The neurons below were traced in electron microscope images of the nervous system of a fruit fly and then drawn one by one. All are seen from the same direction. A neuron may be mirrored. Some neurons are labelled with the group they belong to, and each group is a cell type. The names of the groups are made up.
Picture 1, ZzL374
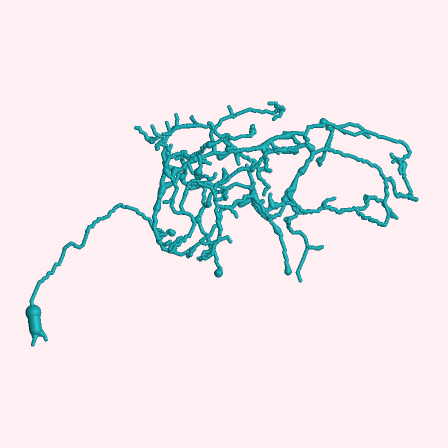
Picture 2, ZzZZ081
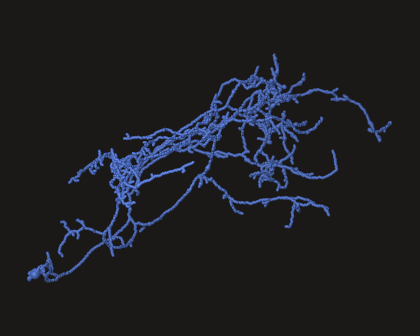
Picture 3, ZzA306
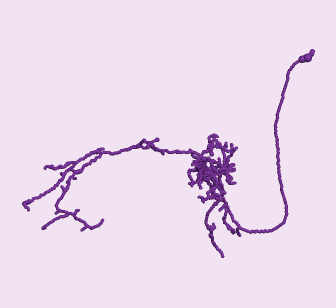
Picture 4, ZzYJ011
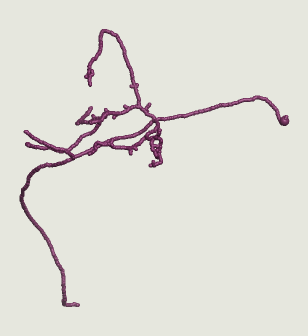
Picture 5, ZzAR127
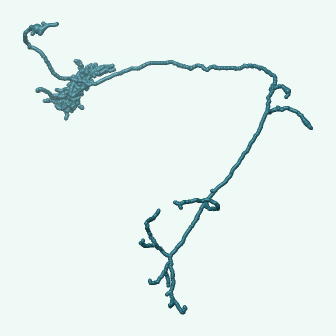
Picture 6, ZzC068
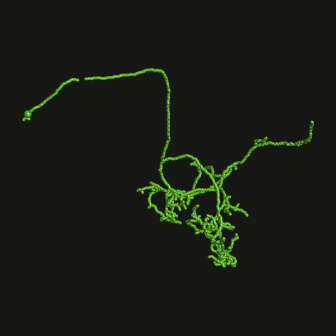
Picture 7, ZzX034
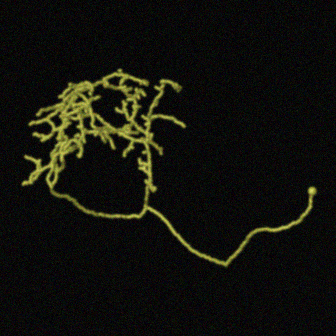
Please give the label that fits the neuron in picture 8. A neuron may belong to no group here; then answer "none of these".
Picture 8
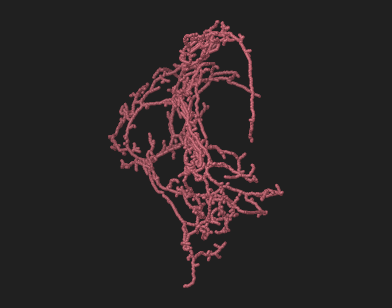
ZzZZ081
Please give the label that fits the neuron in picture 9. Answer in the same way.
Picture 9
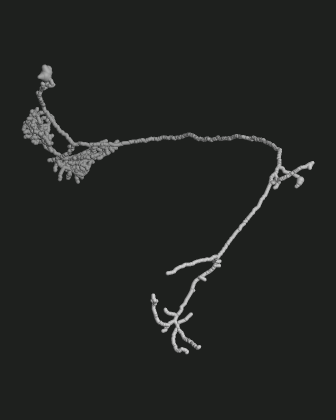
ZzAR127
